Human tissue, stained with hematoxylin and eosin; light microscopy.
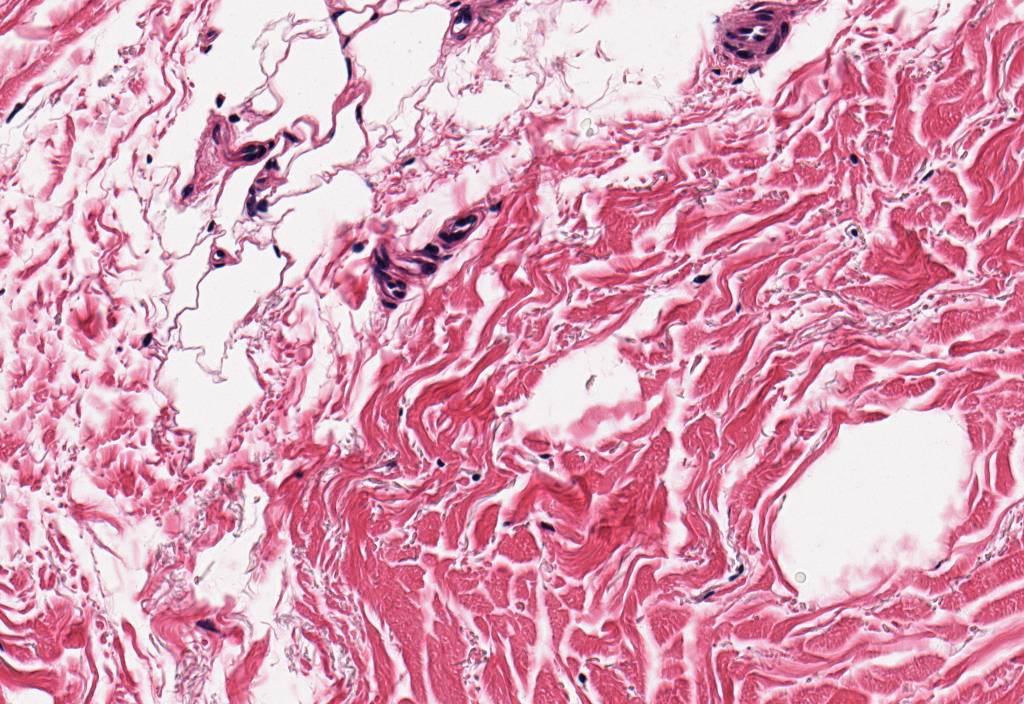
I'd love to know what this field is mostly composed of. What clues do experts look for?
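That's mostly dermis: thick pink fibre bundles fill most of the field, running in many directions.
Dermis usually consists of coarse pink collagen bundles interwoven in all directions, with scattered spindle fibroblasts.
The nuclei among them are sparse, small, dark and mostly elongated.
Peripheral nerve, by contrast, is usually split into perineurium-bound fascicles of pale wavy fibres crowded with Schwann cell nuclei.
Many bundles are wavy, especially centrally, and the upper left is looser, with thin wispy strands and wide clear spaces.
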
